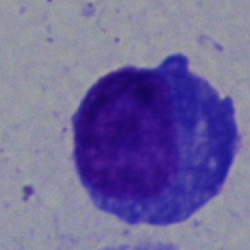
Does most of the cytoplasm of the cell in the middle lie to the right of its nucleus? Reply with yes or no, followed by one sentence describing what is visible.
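Yes. The nucleus lies off-centre toward the left side of the cell.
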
